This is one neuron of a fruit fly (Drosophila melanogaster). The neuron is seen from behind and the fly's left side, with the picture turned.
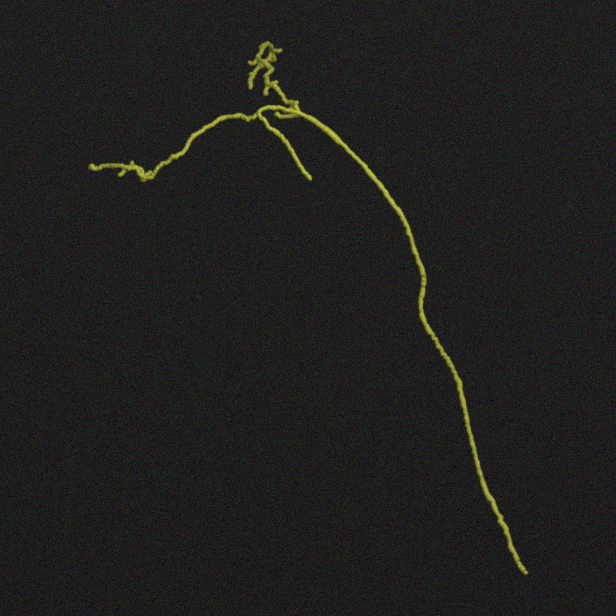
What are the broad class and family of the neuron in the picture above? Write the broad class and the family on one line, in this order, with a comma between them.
sensory neuron entering the nerve cord, class mechanosensory tactile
